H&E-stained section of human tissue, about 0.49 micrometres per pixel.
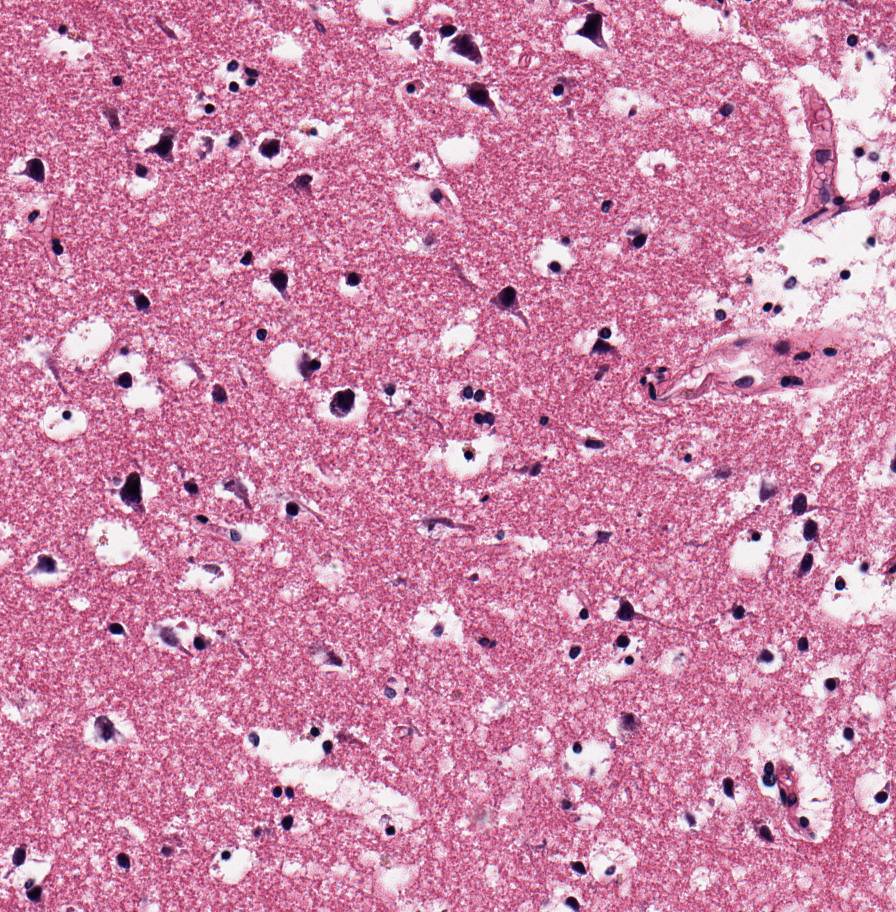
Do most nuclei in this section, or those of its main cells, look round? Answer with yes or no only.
Yes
